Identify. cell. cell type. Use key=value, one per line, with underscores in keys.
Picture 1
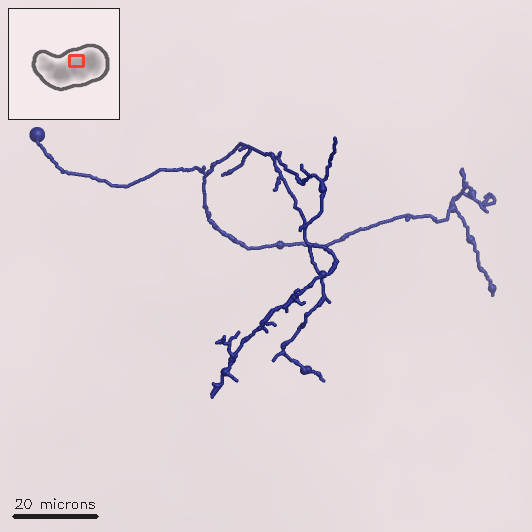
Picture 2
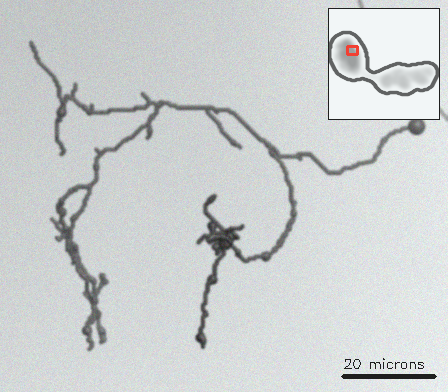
cell_type=CB1876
